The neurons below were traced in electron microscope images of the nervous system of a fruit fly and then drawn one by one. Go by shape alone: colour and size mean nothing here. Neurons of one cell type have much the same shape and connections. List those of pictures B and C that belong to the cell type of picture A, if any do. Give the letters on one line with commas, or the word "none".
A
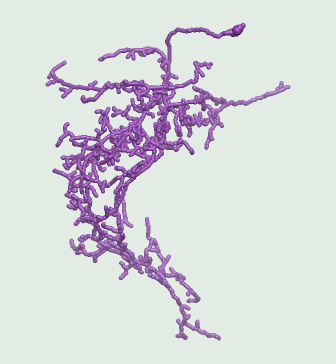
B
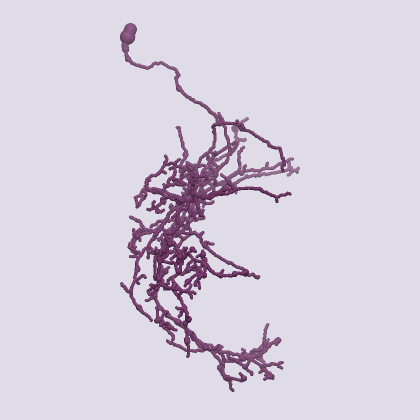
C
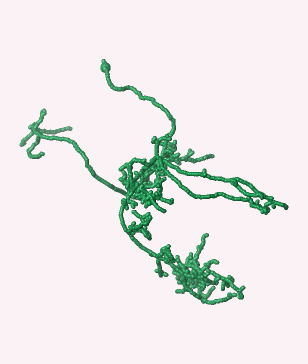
B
